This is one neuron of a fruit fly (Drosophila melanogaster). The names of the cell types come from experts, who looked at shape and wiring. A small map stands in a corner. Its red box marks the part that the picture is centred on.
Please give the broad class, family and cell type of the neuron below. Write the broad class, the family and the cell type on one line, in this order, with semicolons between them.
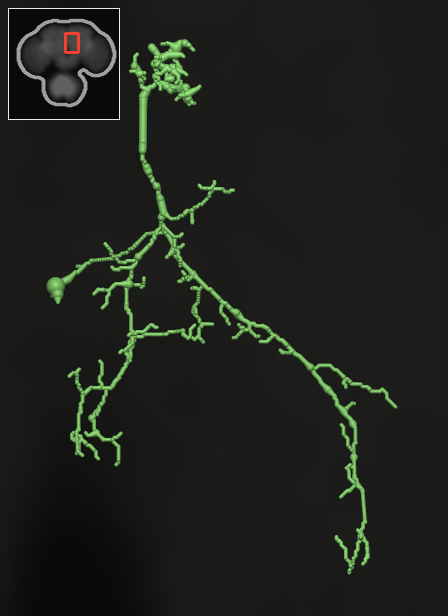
central-brain intrinsic neuron; class CX; IbSpsP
